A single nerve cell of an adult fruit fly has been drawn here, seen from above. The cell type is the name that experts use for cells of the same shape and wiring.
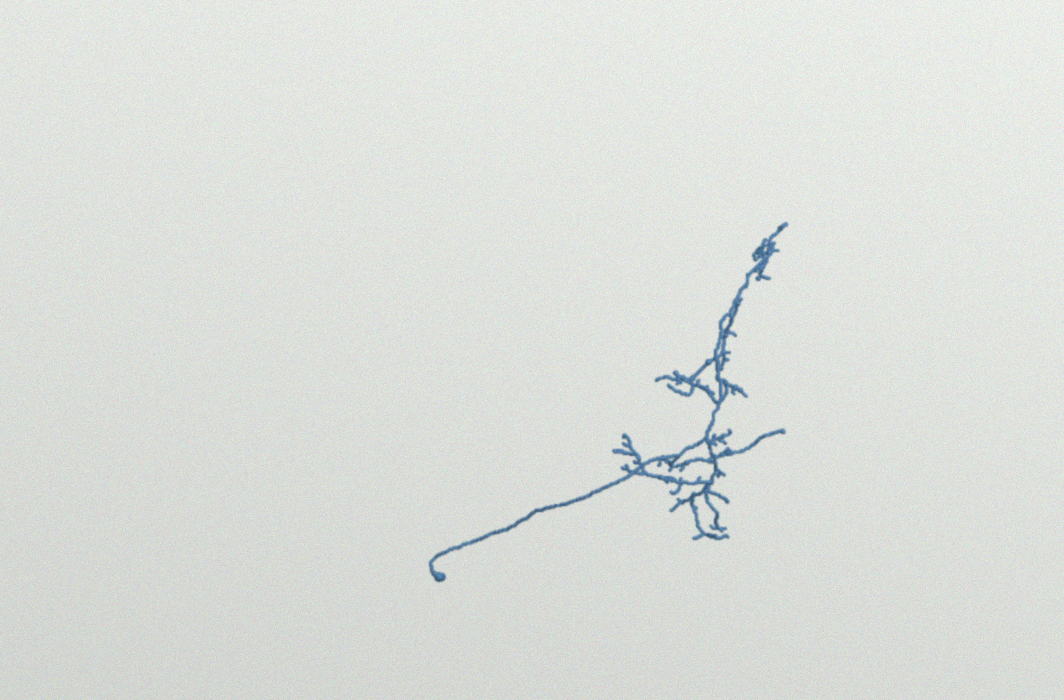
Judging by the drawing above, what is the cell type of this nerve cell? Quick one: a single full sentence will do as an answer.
The nerve cell belongs to cell type CB2459.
